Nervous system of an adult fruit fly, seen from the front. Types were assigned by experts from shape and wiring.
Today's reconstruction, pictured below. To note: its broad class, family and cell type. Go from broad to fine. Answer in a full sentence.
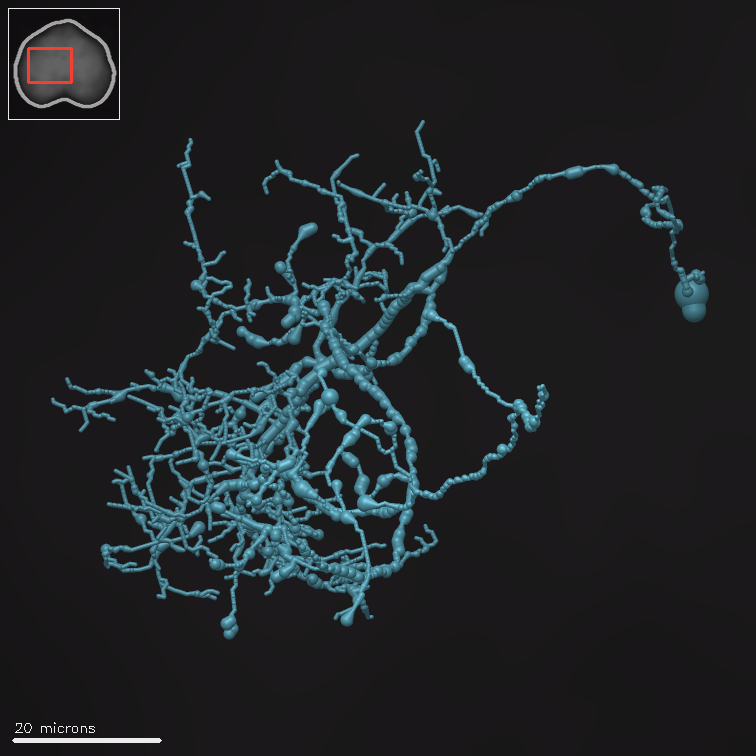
An ascending neuron of hemilineage 12B, type AN12B019.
